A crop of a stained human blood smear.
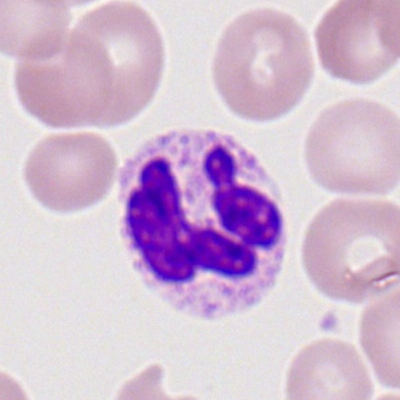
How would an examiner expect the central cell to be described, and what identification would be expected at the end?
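Outline round, smooth. Nucleus divided into several lobes; no nucleoli visible. Fine, small lilac granules scattered through cytoplasm. Segmented neutrophil.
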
